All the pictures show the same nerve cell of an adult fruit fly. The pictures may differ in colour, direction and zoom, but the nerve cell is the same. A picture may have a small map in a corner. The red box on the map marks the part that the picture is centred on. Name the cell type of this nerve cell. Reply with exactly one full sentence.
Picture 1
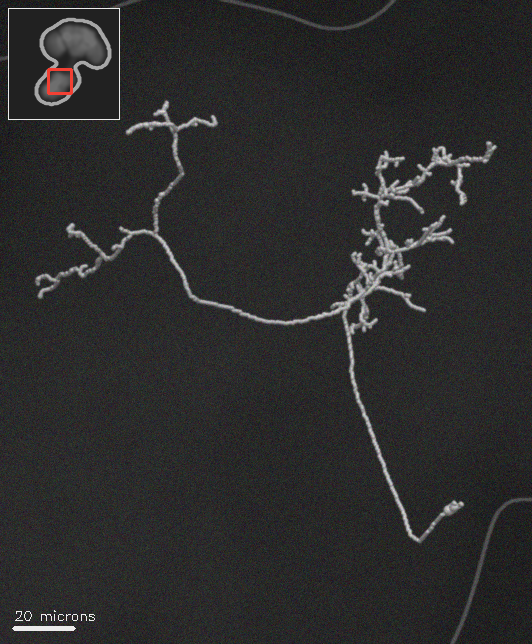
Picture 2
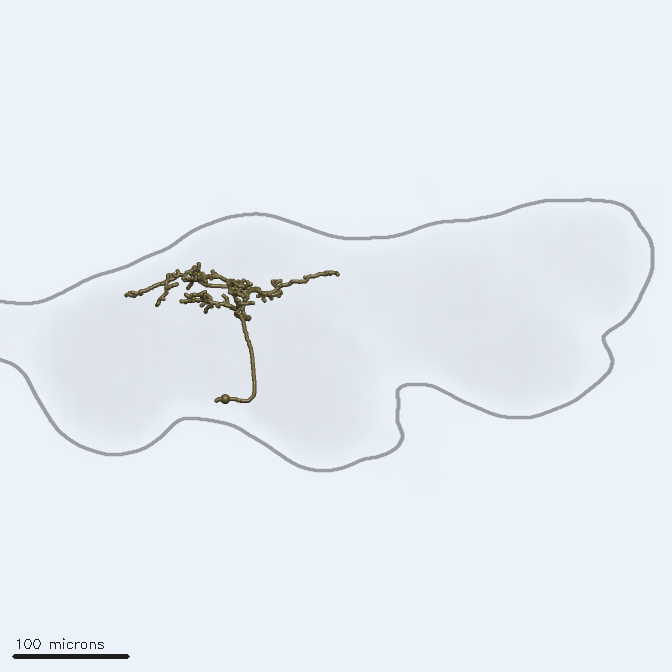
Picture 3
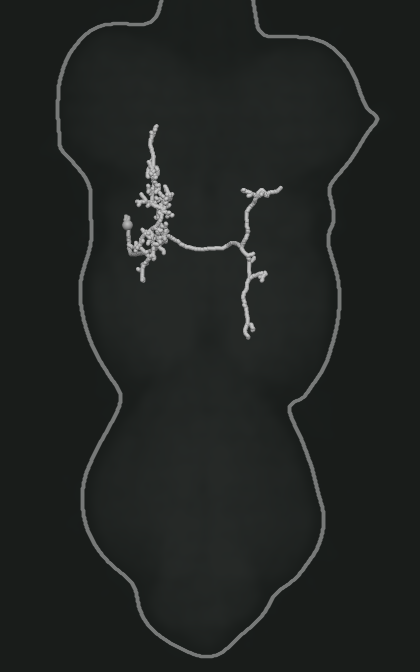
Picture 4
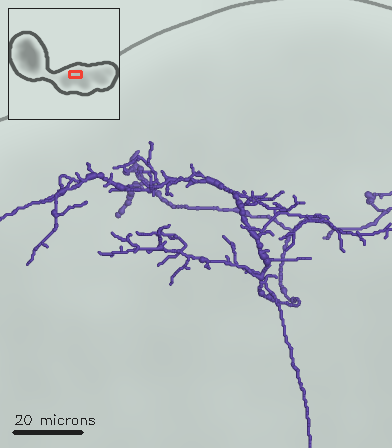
It is IN07B077 that names the cell type of this nerve cell.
